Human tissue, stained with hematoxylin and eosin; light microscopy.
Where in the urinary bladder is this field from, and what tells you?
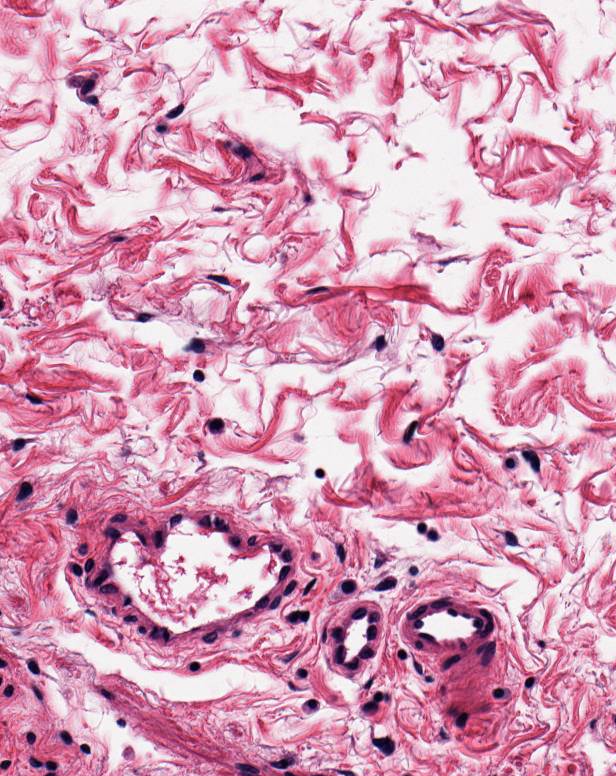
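Loose connective tissue is what you see here. Across its upper two-thirds, loose, wavy pink collagen bundles are separated by wide clear spaces.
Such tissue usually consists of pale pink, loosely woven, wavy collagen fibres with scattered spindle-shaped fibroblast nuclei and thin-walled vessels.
Cells are sparse, their small dark nuclei oval to spindle-shaped and lying between the bundles. Towards the bottom, around the vessels, the collagen is more closely packed.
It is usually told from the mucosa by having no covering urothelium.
No epithelium is present anywhere in this field.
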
